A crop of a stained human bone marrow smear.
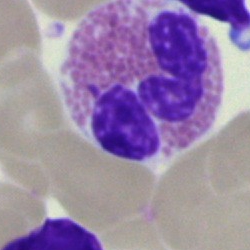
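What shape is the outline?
It is roughly round.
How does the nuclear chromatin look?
Dense and deep purple, clumped rather than fine.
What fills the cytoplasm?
Coarse, rounded pink-red granules, all around the nucleus, with little clear background left.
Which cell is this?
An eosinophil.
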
